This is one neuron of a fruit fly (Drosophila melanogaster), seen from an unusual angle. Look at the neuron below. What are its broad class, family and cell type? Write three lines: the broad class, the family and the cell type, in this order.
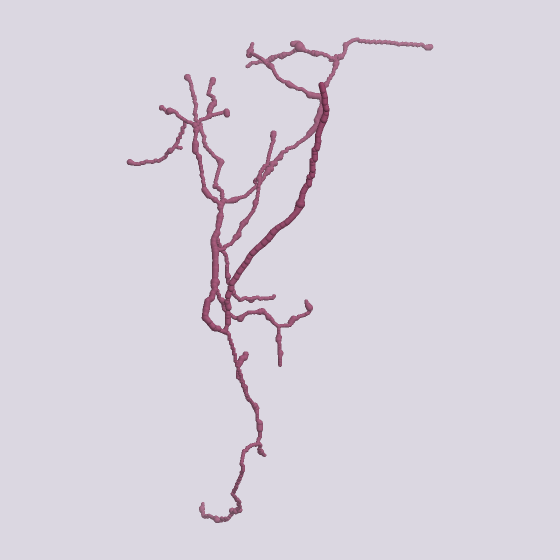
sensory neuron entering the nerve cord
class mechanosensory proprioceptive
SNpp13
